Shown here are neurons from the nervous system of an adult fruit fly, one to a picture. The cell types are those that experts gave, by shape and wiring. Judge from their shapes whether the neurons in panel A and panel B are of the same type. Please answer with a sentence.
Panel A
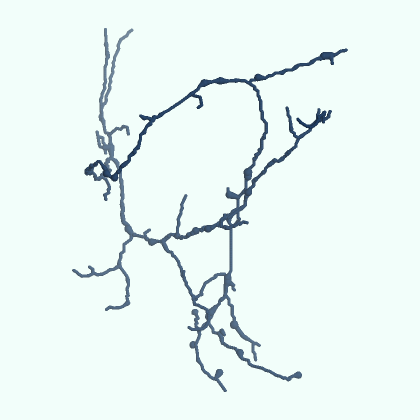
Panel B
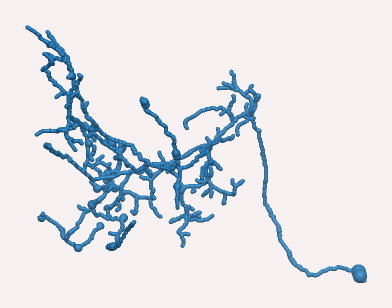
They are of the same cell type.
